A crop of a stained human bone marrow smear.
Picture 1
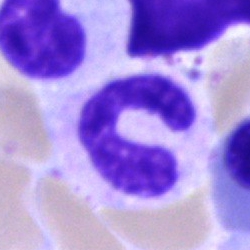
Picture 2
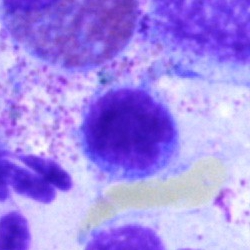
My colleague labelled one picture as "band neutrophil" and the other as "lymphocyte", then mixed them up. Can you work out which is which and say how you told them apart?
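The band neutrophil is in picture 1, the lymphocyte in picture 2. The band neutrophil's nucleus is a single unsegmented curved band shaped like a letter C that opens to the right.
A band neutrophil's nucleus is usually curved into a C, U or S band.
The lymphocyte instead has a round outline, with its cytoplasm forming only a thin rim around the nucleus.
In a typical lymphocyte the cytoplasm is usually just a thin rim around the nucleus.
The two share dark purple, dense chromatin, coarsely clumped in the band neutrophil, and neither shows a nucleolus.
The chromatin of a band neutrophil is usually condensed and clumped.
In picture 1, parts of other nucleated cells lie at the top left, top right and right edge.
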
